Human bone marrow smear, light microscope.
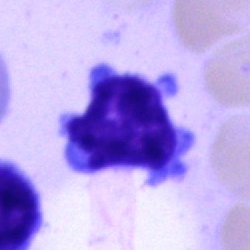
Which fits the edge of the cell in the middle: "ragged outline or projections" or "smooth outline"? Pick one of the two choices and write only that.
Ragged outline or projections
